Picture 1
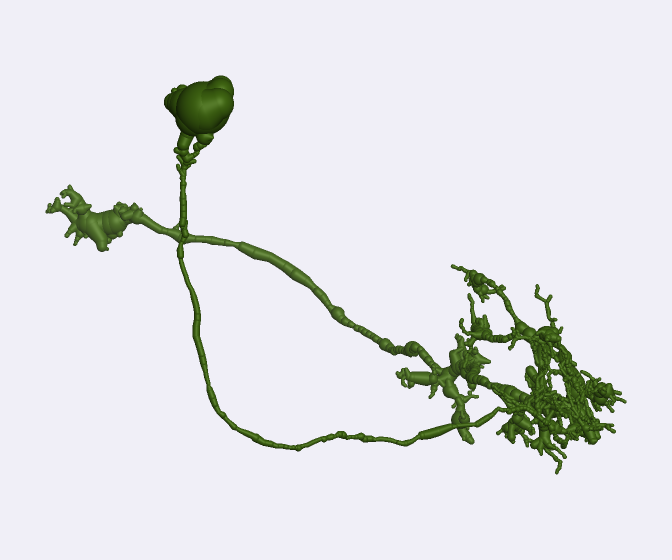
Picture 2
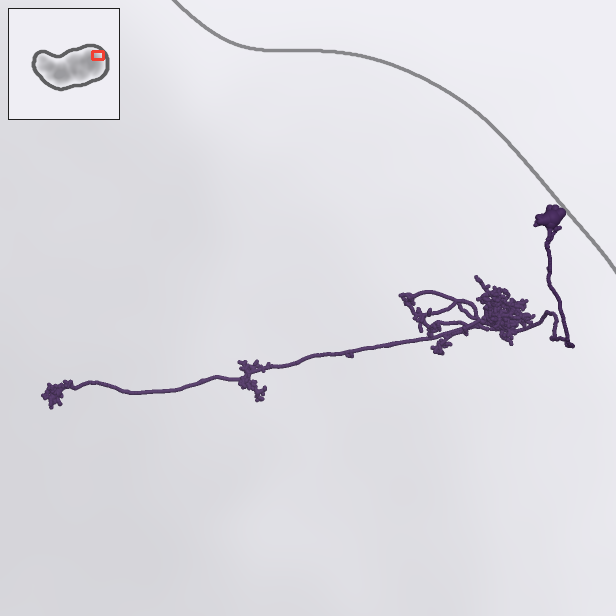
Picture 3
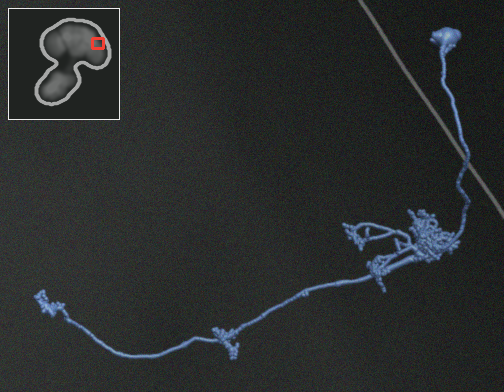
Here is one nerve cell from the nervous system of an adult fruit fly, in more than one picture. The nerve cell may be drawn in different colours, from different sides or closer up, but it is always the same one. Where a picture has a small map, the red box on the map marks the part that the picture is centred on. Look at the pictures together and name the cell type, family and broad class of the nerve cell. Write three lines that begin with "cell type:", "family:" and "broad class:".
cell type: Tm2
family: Tm
broad class: optic-lobe intrinsic neuron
